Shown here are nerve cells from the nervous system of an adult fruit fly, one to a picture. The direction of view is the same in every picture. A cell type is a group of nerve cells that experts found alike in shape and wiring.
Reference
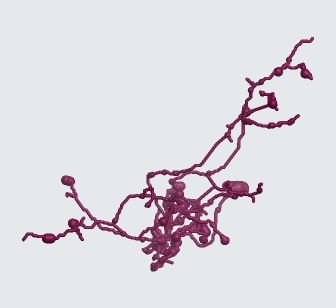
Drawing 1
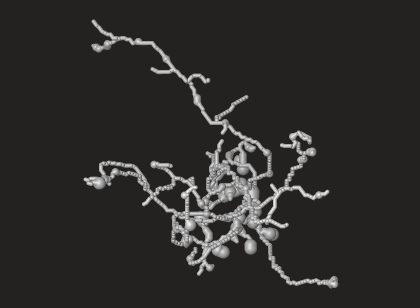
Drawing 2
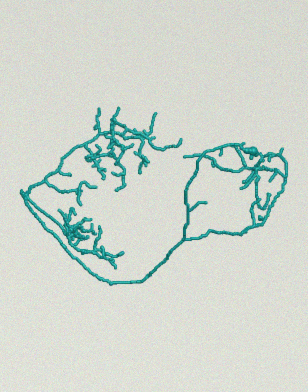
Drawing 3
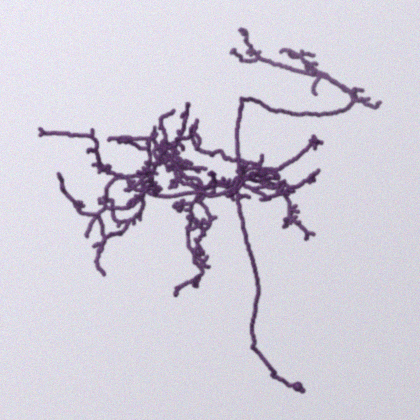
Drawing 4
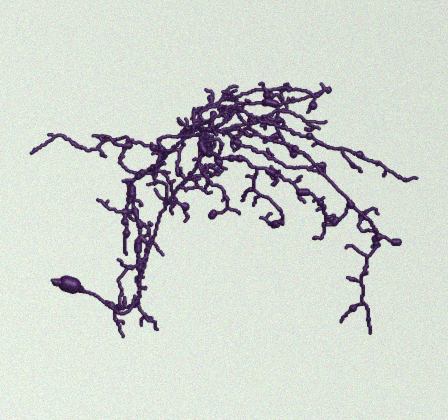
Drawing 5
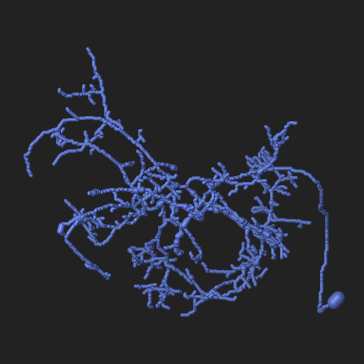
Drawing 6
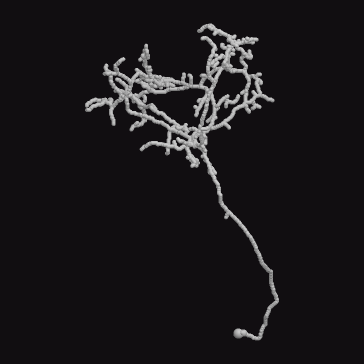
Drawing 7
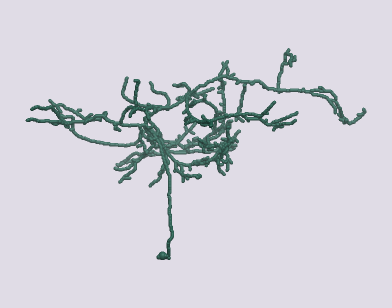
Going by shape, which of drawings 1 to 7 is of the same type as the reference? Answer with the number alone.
1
